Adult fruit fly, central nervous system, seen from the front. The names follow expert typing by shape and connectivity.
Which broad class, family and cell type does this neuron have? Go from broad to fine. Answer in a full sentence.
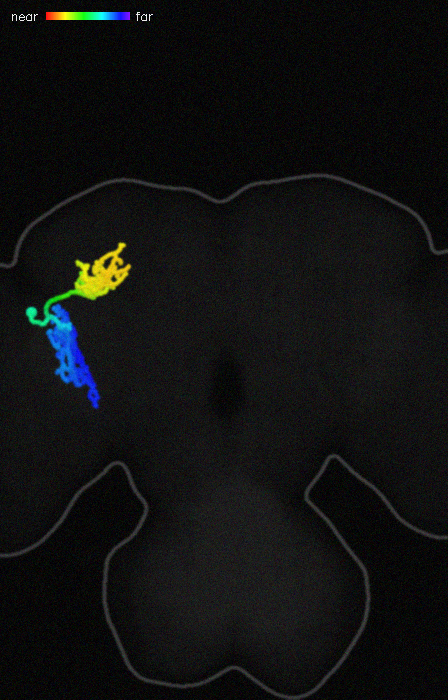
A visual projection neuron of hemilineage VPNd2, type LoVP76.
